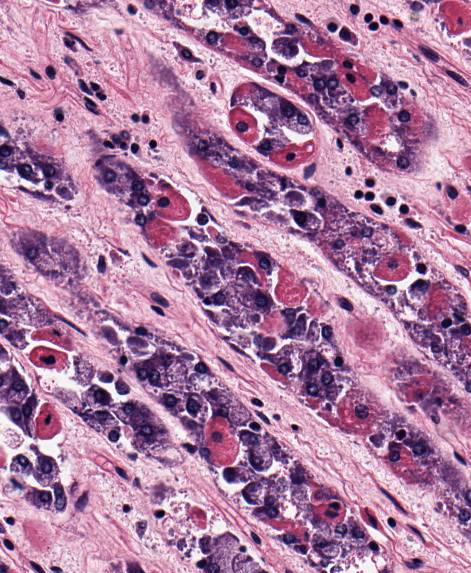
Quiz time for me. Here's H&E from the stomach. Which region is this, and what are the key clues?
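These are fundic glands. The cells form elongated cords running diagonally from upper left to lower right, between bands of pale pink fibrous stroma. Most cells have abundant purple, coarsely granular cytoplasm; scattered cells have bright red, homogeneous cytoplasm and a single round nucleus.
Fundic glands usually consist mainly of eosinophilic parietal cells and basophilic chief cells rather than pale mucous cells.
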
